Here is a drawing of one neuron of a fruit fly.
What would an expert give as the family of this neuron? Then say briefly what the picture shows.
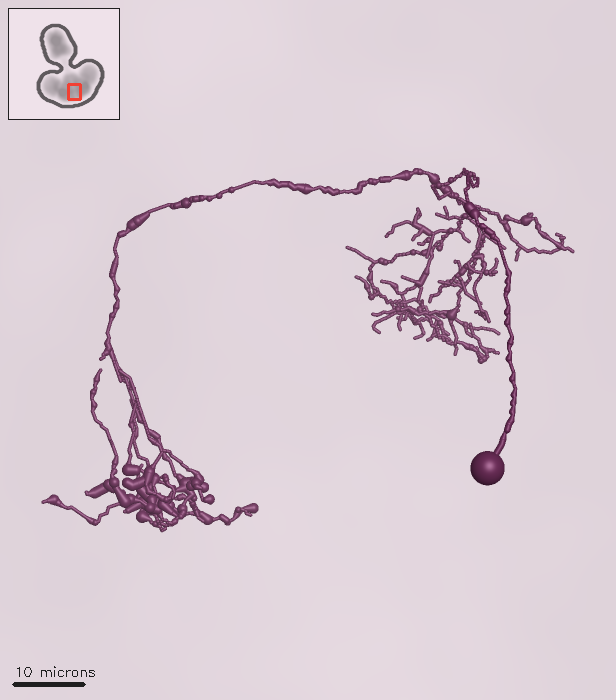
The name of its family is class CX. This is a central-brain intrinsic neuron. From left to right in the picture it spans about 75 microns. The picture shows dozens of branch ends.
